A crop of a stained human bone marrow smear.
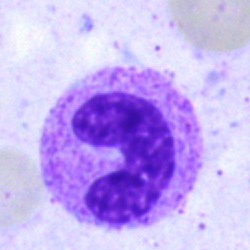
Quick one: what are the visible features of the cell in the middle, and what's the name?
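Its nucleus is bent into a C shape whose opening faces left. The chromatin is dark purple and condensed, with a few small paler patches. No nucleoli can be seen in the nucleus. No vacuoles are seen in the cytoplasm. The cell is a band neutrophil.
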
